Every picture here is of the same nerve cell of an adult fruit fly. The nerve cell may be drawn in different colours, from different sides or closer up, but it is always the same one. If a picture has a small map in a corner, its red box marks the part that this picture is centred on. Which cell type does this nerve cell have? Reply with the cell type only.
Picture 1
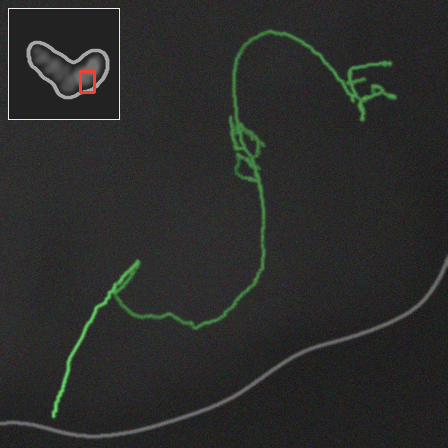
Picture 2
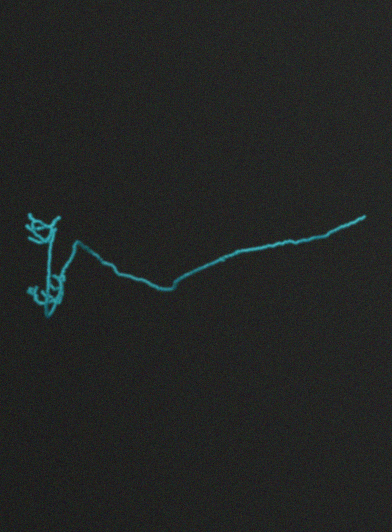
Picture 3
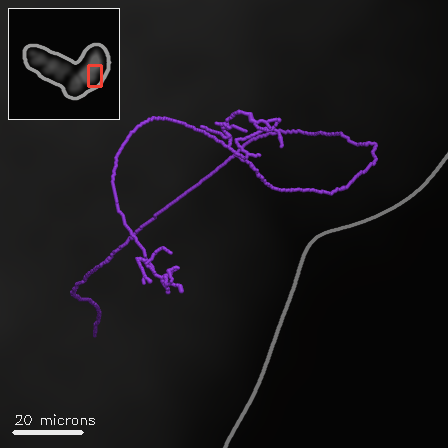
ORN_VM7d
